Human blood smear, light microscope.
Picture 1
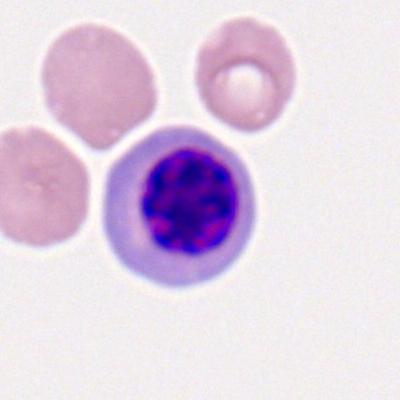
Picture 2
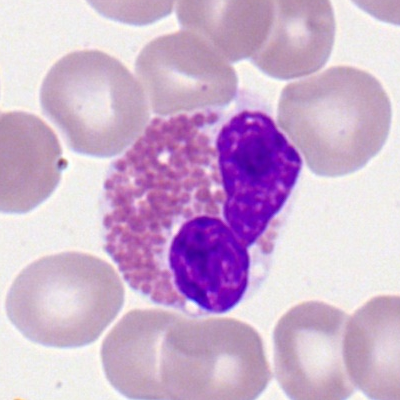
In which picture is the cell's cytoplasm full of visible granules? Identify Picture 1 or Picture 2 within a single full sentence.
There are many visible granules in the cytoplasm of the cell in Picture 2.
